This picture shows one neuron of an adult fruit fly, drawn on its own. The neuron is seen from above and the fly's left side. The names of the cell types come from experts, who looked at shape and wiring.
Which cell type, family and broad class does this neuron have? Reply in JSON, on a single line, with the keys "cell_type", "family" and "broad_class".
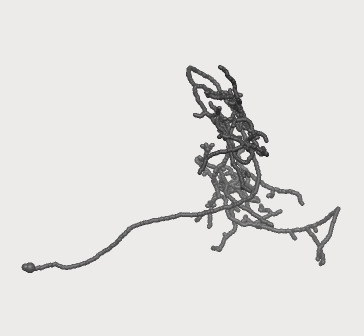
{"cell_type": "CL121_a", "family": "hemilineage PSa1", "broad_class": "central-brain intrinsic neuron"}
